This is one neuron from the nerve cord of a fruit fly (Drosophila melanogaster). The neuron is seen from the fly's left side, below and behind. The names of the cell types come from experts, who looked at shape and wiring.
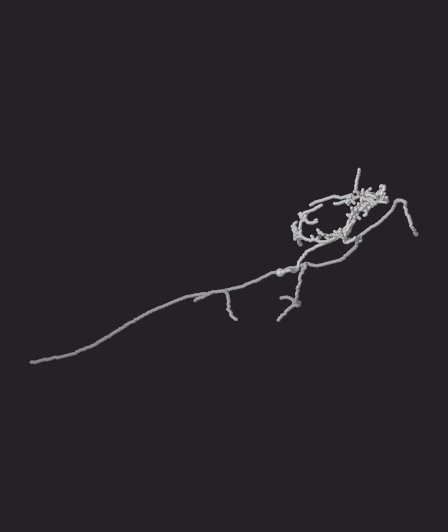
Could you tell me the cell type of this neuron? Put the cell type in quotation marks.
"AN10B039"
